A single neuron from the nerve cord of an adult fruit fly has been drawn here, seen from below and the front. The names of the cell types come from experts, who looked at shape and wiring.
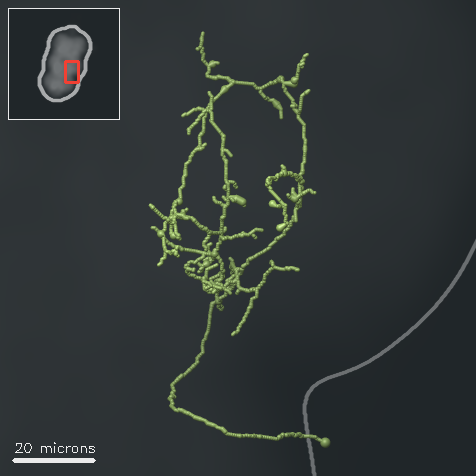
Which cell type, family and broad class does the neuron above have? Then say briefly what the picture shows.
Its cell type is IN20A.22A092. The family is hemilineage 20A.22A. It is a nerve-cord intrinsic neuron. From top to bottom in the picture it spans about 100 microns. Dozens of branch ends can be seen.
